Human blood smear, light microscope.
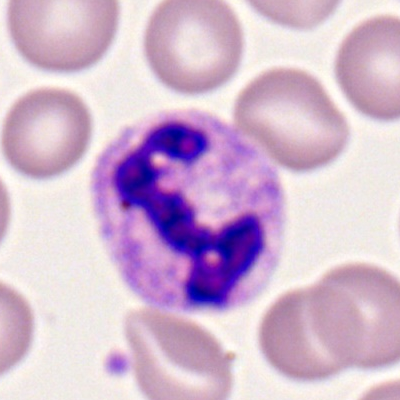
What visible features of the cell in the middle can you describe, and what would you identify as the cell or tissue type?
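Outline first: round and smooth. Next, the nuclear chromatin, which is dark purple and coarsely clumped. Then the cytoplasm: plentiful, pale pinkish-lilac, with fine pale lilac granules scattered through it. Last, the name: a segmented neutrophil.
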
